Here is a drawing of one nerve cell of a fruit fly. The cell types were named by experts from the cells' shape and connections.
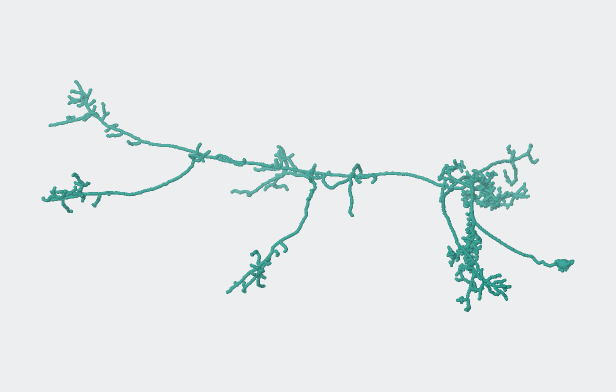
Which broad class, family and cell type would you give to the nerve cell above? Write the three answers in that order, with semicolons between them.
nerve-cord intrinsic neuron; hemilineage 07B; IN07B002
